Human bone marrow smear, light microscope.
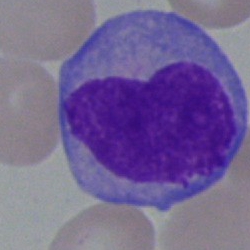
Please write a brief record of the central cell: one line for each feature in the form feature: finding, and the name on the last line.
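Outline: roughly round, smooth edge
Nucleus: notched upper edge, indented shape
Cytoplasm: pale blue
Vacuoles: none seen
Cell: monocyte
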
